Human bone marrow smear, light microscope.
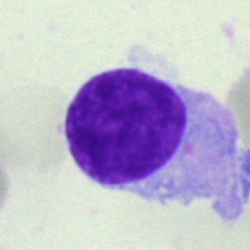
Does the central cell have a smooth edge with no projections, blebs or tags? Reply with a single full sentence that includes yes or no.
No, the cell's outline is ragged or frayed, or carries projections, blebs or tags.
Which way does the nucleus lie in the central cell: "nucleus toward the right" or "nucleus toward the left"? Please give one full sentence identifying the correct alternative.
Toward the right of the nucleus extends most of the cytoplasm.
